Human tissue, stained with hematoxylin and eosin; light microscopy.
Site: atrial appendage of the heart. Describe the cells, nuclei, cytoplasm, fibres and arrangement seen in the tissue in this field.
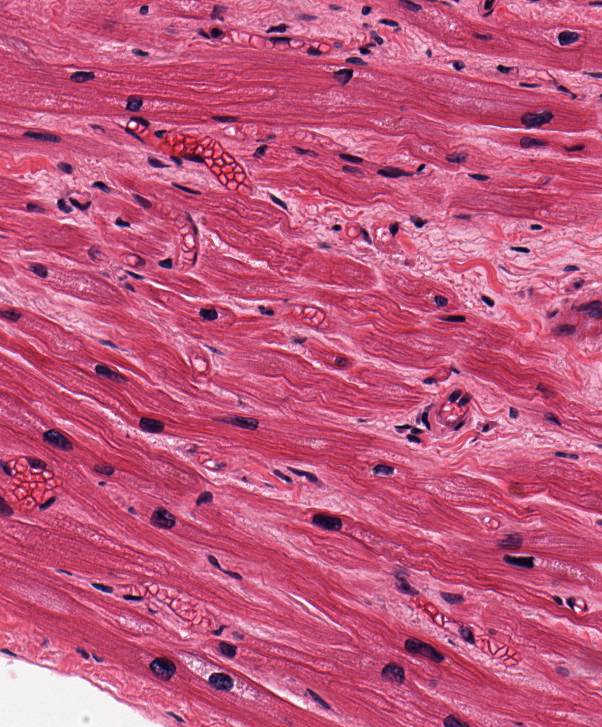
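You've got elongated pink muscle fibres filling the field, running diagonally from upper left to lower right, and their cytoplasm is a deep eosinophilic pink. The dark nuclei, oval to elongated, line up with their long axes along the fibres. Small vessels between fibres are packed with red blood cells; one sits in the upper left quarter.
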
